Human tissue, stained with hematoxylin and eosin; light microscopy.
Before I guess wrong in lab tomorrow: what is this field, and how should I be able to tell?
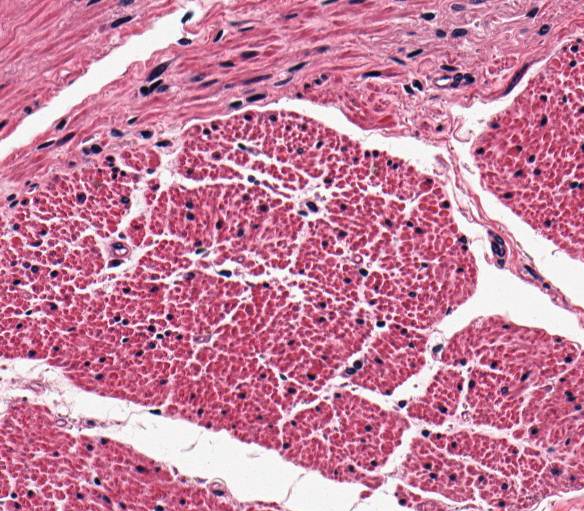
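Here is smooth muscle, in bundles whose small, round, dark nuclei lie centrally within their cells.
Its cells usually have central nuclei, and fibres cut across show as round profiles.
Wide white clefts part the bundles from one another and from a fibrous band at the top whose lengthwise fibres carry elongated, wavy dark nuclei. No epithelium, glands or fat cells appear.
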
